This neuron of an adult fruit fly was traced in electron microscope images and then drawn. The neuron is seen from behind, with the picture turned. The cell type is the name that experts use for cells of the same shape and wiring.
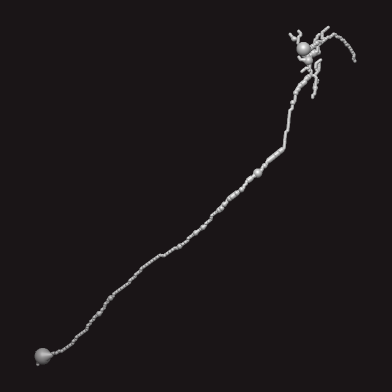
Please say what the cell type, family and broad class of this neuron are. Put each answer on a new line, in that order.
Tm9
Tm
optic-lobe intrinsic neuron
